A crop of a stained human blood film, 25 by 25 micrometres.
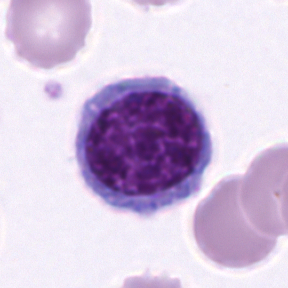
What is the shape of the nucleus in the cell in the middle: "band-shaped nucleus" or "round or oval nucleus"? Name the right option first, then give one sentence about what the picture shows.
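Round or oval nucleus. The nucleus is round with no notch or indentation.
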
